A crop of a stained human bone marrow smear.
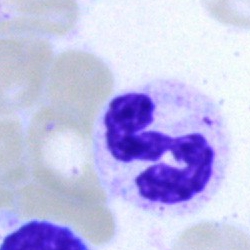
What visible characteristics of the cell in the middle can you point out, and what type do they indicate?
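First, the outline is roughly round and smooth. Second, the nucleus is bent into a curved, S-like shape made of lobed parts. Third, fine, small pink-purple granules are scattered through the cytoplasm. Fourth, no vacuoles are seen there. The cell is a segmented neutrophil.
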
